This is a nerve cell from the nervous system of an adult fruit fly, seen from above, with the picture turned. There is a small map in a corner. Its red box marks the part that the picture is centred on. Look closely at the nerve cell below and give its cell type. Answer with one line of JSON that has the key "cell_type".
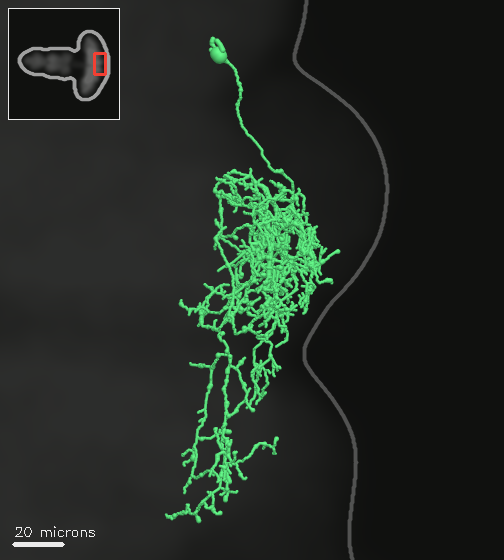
{"cell_type": "GNG072"}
